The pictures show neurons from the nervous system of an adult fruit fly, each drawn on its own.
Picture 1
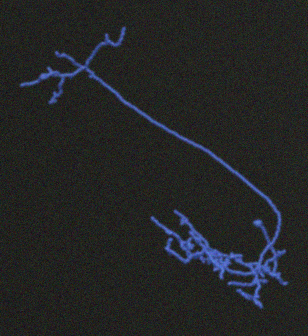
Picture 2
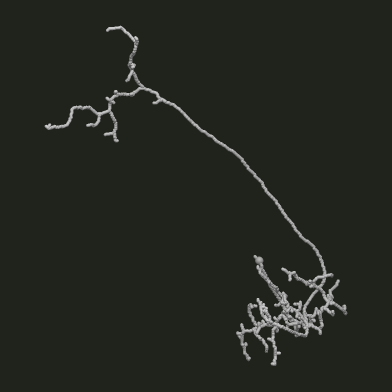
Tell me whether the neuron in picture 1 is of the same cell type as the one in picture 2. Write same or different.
different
